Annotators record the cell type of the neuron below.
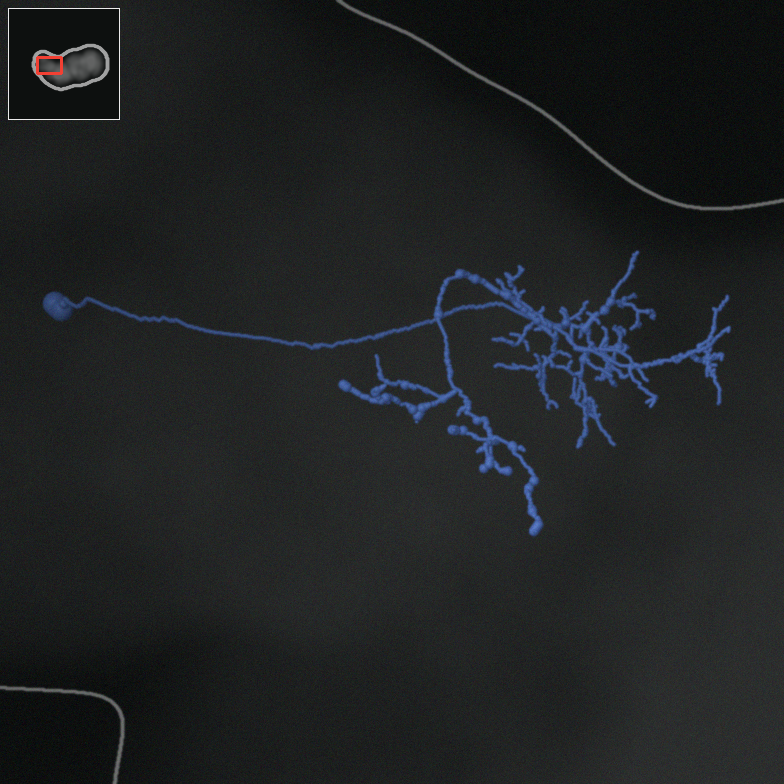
IN06A097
